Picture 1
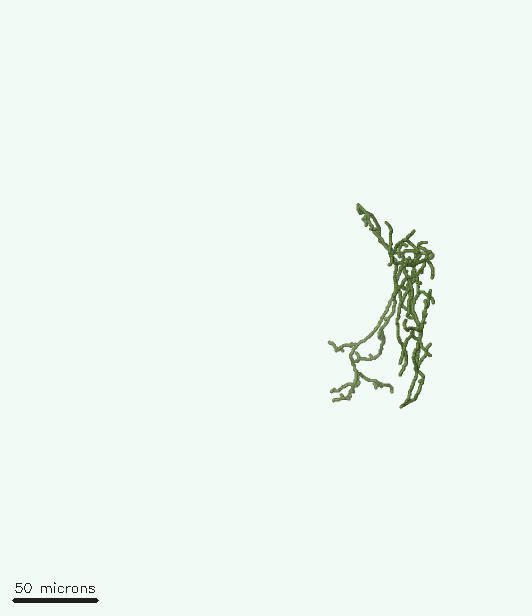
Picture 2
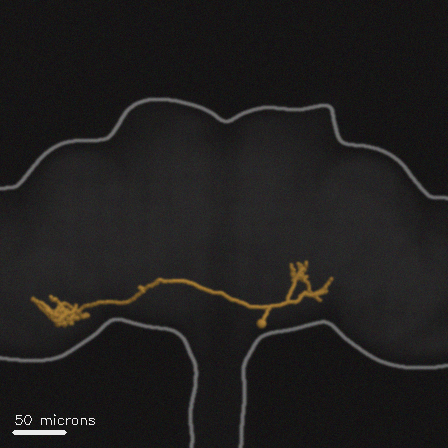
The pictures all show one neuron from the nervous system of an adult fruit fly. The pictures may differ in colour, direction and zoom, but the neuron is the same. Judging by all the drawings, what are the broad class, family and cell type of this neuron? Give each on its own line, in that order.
visual centrifugal neuron
hemilineage DM6_posterior
LoVC27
